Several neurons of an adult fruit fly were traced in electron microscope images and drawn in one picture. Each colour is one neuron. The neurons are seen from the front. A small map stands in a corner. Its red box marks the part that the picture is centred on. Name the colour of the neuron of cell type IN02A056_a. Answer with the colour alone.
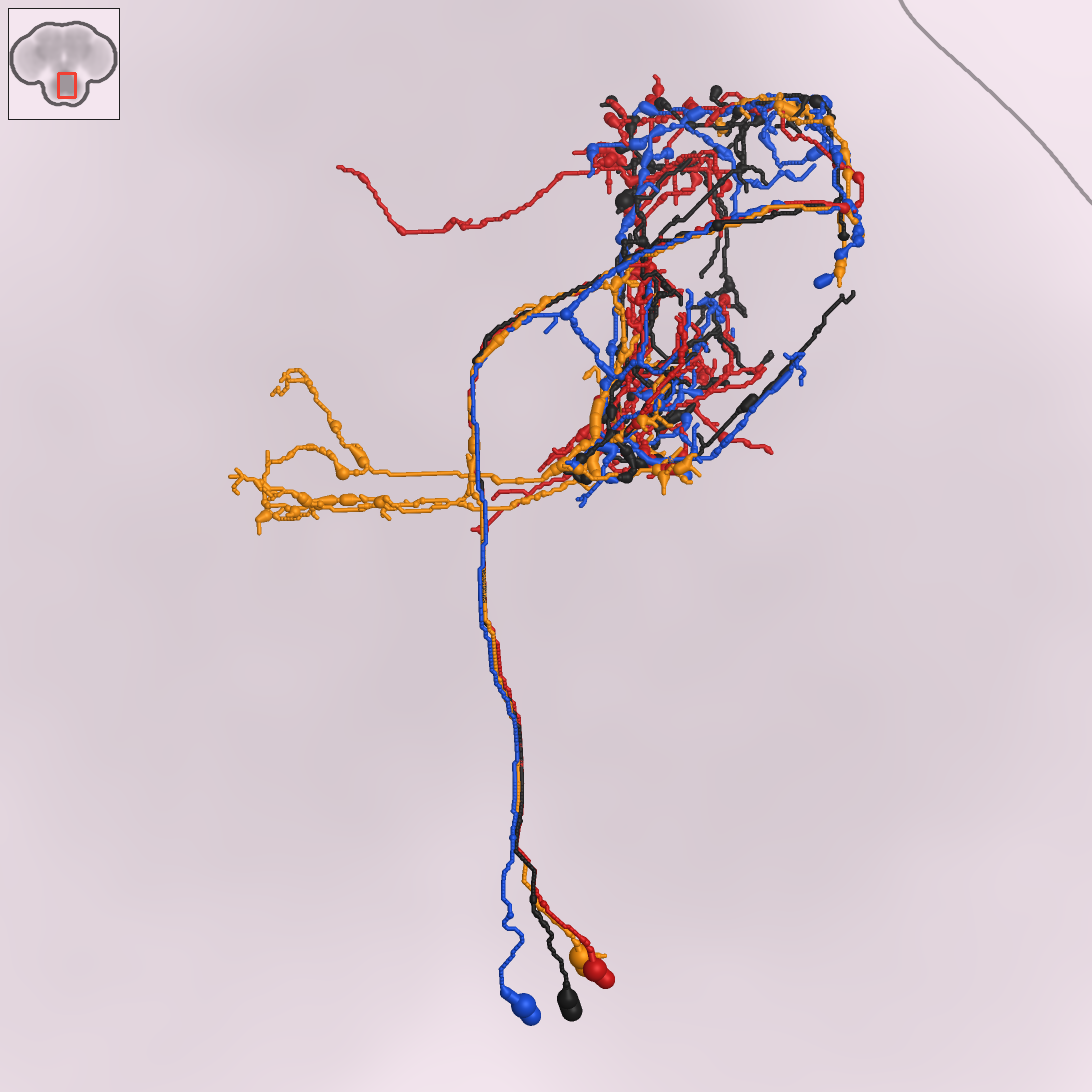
orange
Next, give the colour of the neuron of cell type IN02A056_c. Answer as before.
blue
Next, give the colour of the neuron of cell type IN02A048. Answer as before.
red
